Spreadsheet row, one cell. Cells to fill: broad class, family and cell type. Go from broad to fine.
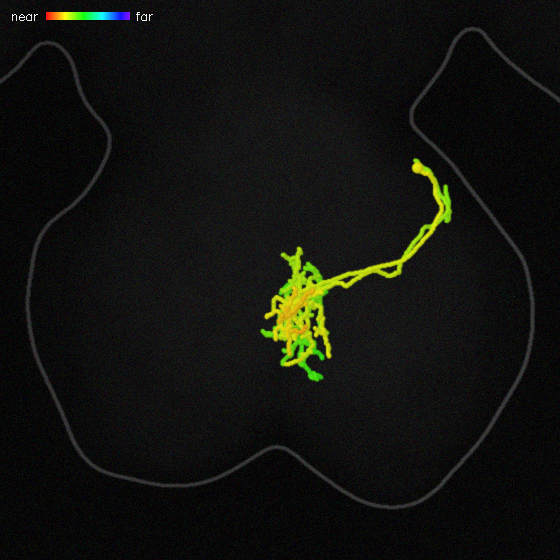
nerve-cord intrinsic neuron; hemilineage 11A; IN11A030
